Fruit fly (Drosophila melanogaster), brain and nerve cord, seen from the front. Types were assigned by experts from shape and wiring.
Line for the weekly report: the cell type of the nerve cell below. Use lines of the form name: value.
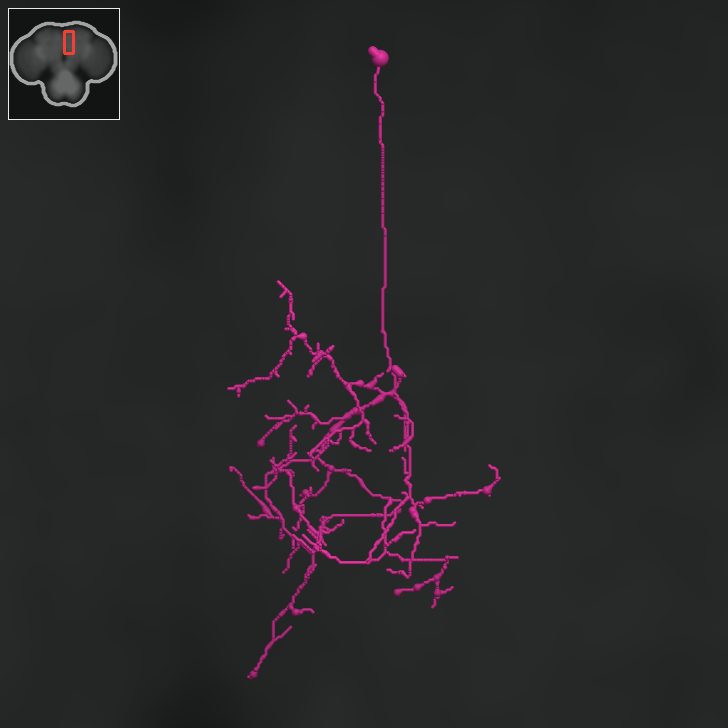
cell type: CB1227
